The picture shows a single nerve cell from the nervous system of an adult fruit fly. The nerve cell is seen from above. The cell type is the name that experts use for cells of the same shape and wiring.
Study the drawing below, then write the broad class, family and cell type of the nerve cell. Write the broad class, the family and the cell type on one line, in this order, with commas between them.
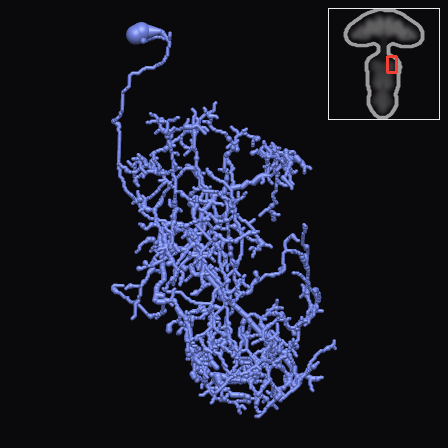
nerve-cord intrinsic neuron, hemilineage 16B, IN16B029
